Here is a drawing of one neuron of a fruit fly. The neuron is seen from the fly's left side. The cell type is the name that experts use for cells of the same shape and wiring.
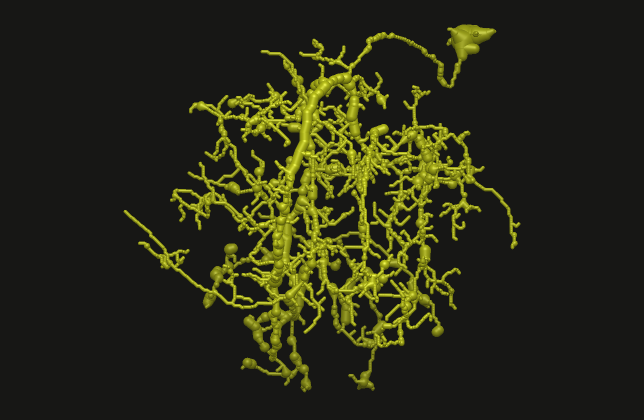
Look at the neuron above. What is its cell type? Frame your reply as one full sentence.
The type of this neuron is the cell type INXXX228.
